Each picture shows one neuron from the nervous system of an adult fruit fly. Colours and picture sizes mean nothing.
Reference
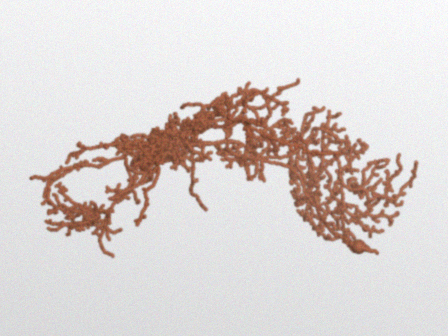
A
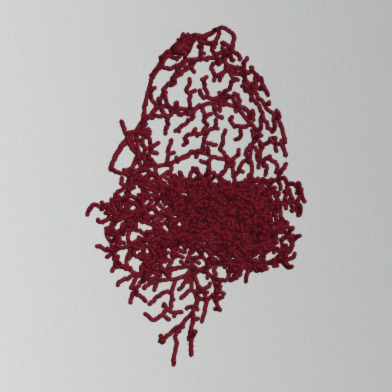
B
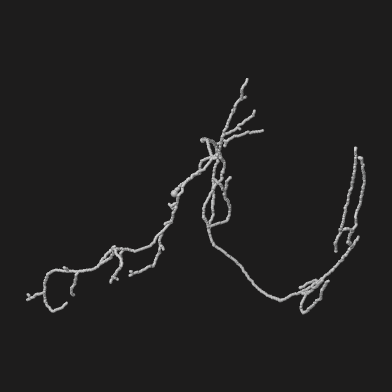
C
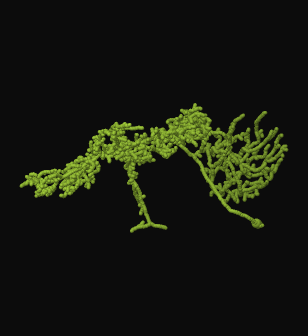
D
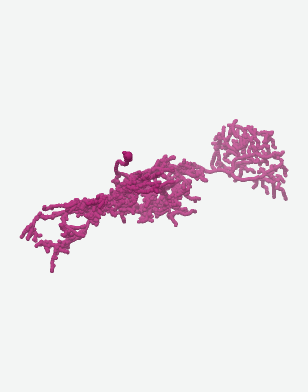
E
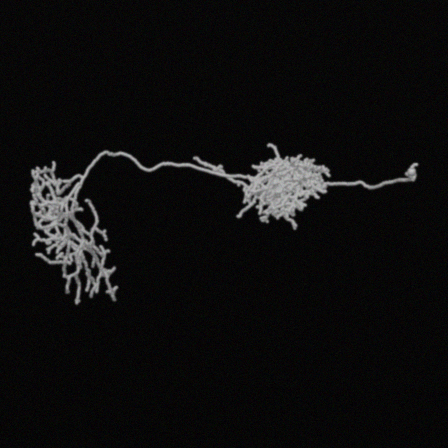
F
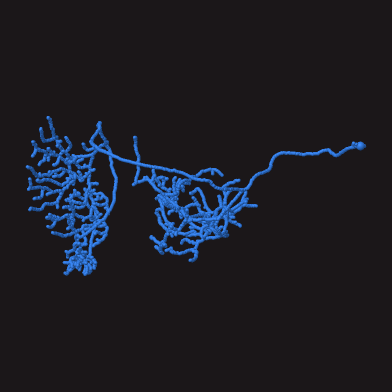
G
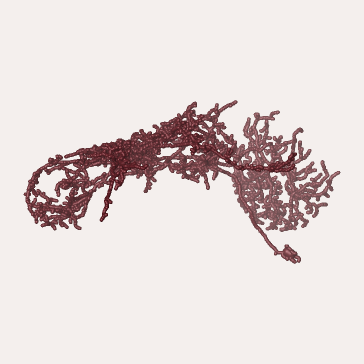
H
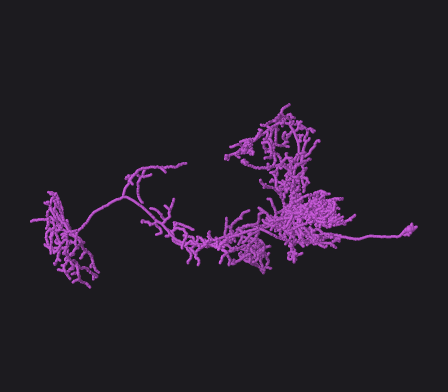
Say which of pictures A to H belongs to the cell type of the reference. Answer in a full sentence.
The neuron in picture G is of the same cell type.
